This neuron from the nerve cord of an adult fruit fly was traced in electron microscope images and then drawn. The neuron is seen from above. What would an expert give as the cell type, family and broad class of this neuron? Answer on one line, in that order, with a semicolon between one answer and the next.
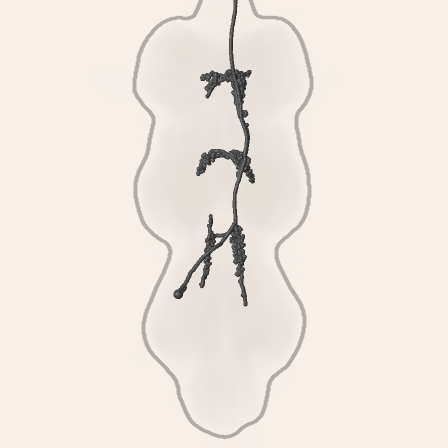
AN08B018; hemilineage 08B; ascending neuron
